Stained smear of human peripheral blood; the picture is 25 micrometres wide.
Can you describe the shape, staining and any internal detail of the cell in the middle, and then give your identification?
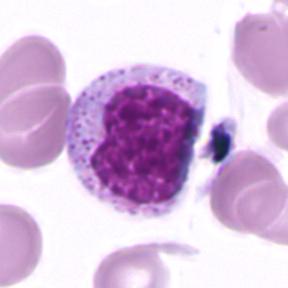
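Look first at the nucleus: it has one indentation on its left side, which gives it a kidney shape. Notice, too, that it sits off-centre, toward the right of the cell. The cytoplasm around it is pale greyish-blue, and you won't find any vacuoles in it. This cell is a metamyelocyte.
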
